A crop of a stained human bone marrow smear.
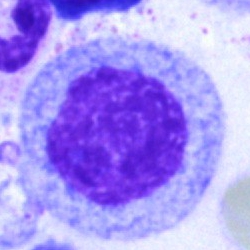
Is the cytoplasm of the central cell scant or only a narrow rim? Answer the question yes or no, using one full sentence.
No, the cytoplasm is broad rather than a narrow rim.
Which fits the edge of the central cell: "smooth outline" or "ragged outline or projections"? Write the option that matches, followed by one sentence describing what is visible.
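Smooth outline. The cell outline is round and smooth.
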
